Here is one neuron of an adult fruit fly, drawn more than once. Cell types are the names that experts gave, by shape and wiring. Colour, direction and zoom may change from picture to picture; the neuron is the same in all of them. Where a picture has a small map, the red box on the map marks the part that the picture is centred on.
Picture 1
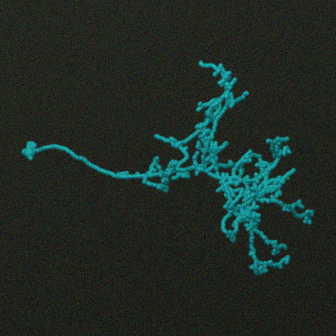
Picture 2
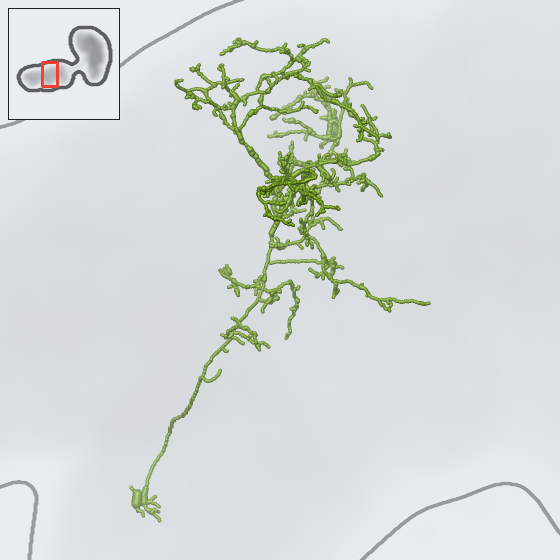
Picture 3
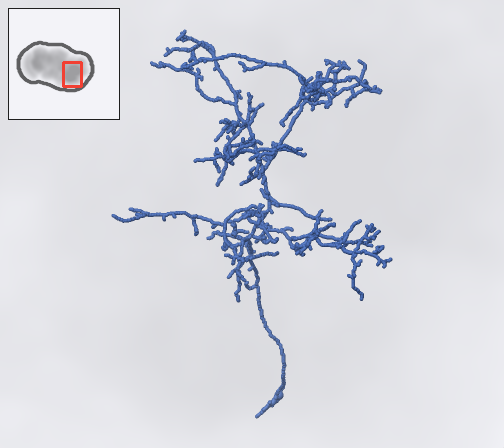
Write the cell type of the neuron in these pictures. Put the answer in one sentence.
The cell type is IN06B043.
